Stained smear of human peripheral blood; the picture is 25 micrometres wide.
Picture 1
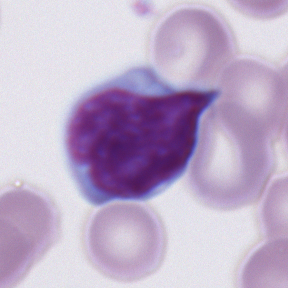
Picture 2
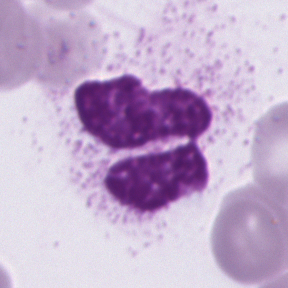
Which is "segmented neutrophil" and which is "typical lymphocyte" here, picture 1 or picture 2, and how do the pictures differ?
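The first one's your typical lymphocyte; the second is a segmented neutrophil. In the neutrophil the nucleus is split into two lobes, one above the other, and the upper lobe is the larger. The lymphocyte's nucleus measures about 13 by 10 micrometres and fills about 70% of the cell's area. Both have dark purple chromatin: mottled and clumped in the lymphocyte, coarsely clumped in the neutrophil.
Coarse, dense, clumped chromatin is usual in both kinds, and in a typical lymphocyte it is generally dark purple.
Where they part is the cytoplasm: the lymphocyte's is pale grey-blue with no granules or vacuoles, while the neutrophil's is very pale, almost colourless, with small purple-violet granules scattered loosely around the nucleus rather than packed tight.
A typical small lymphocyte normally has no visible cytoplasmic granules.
The lymphocyte's outline is irregular and angular, drawn out into a pointed tip at the upper right, and red cells lie against its right side and lower edge.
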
